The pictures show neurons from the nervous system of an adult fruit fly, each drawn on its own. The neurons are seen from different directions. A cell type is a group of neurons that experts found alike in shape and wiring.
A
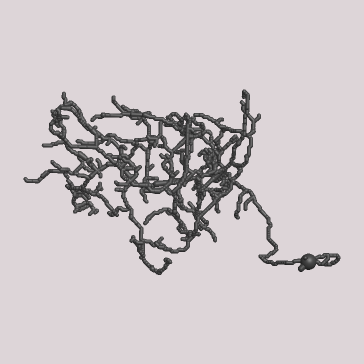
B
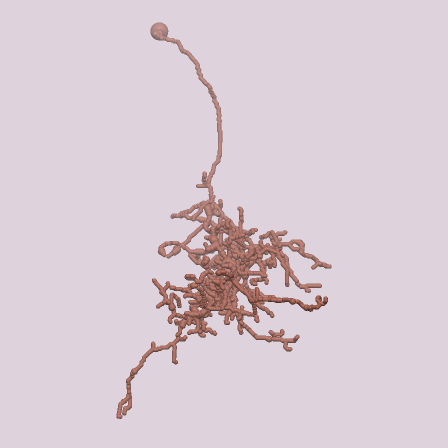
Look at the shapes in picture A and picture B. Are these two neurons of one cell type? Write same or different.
same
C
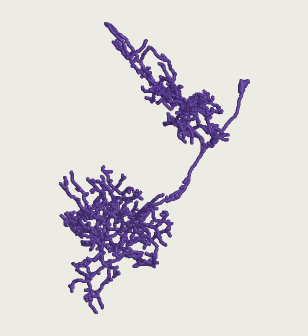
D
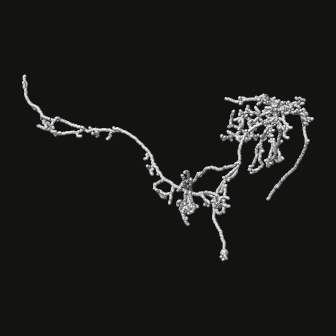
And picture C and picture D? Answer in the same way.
same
